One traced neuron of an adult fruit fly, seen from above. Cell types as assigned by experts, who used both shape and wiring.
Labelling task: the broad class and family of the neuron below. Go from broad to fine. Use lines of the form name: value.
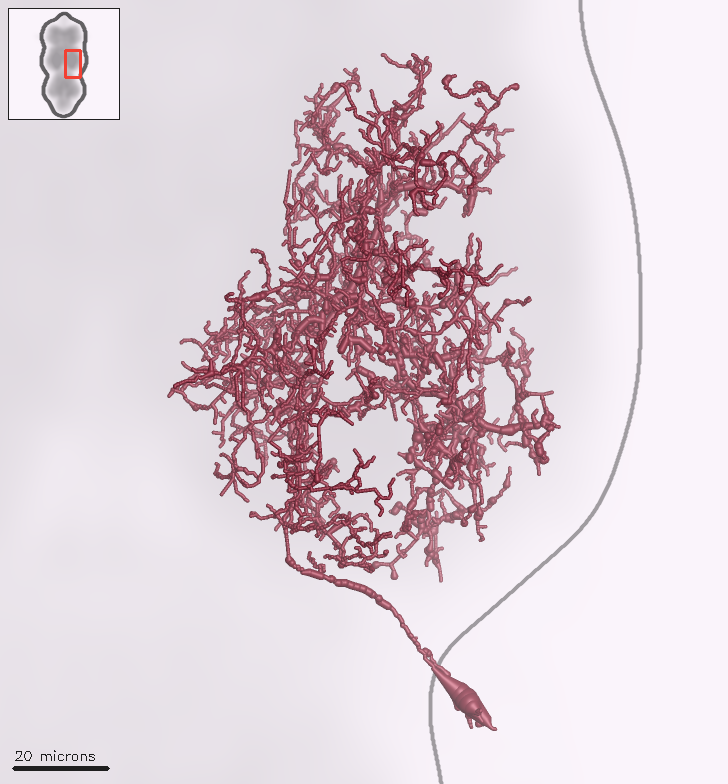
broad class: nerve-cord intrinsic neuron
family: hemilineage 21A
